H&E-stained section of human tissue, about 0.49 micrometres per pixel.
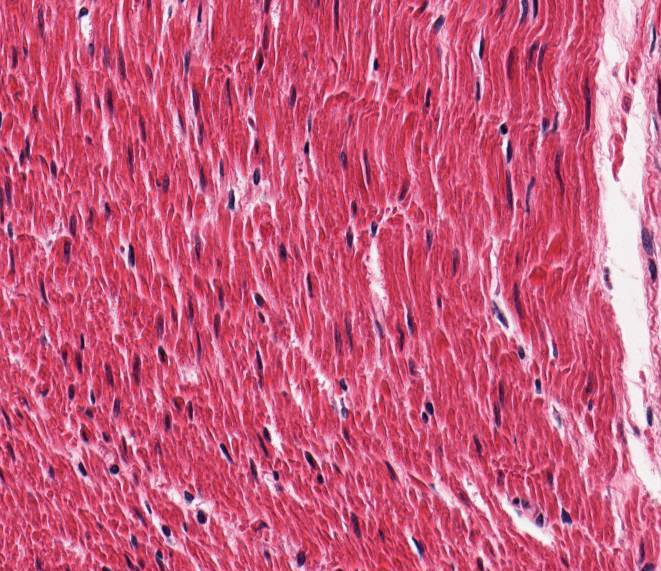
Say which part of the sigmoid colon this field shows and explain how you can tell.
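That's smooth muscle. Closely packed fibres fill almost the whole field, running roughly top to bottom, with deep pink-red cytoplasm and dark purple elongated nuclei lying lengthwise along them.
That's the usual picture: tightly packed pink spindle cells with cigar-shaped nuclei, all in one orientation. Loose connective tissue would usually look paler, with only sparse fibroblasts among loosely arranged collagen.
The fibres here also follow a gently wavy course rather than a straight one.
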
